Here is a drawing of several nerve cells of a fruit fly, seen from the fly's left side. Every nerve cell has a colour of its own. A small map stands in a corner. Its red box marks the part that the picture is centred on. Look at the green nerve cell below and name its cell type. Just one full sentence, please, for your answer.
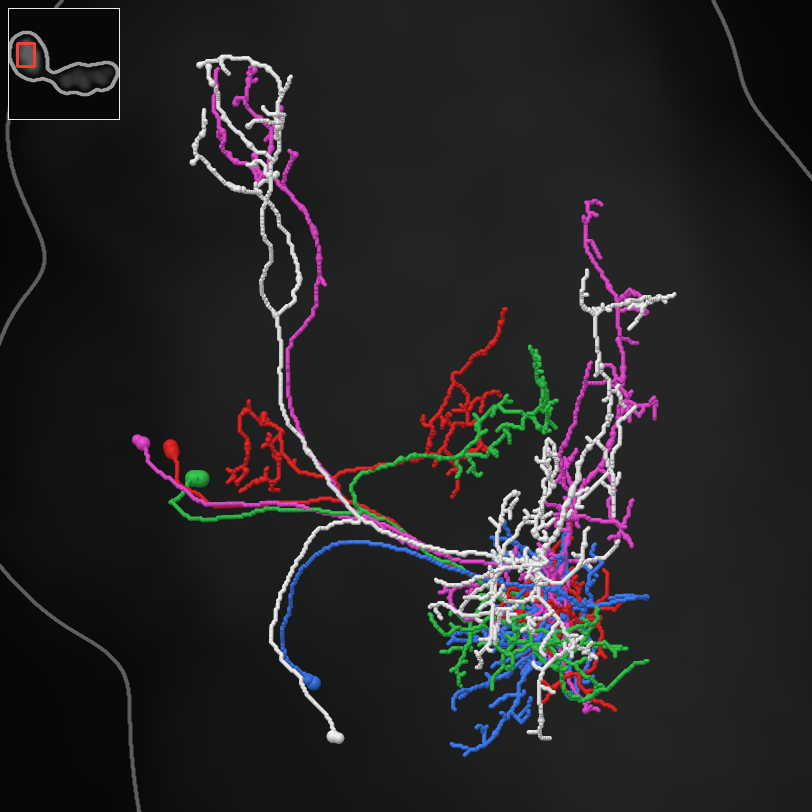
In terms of cell type, the nerve cell is WED029.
